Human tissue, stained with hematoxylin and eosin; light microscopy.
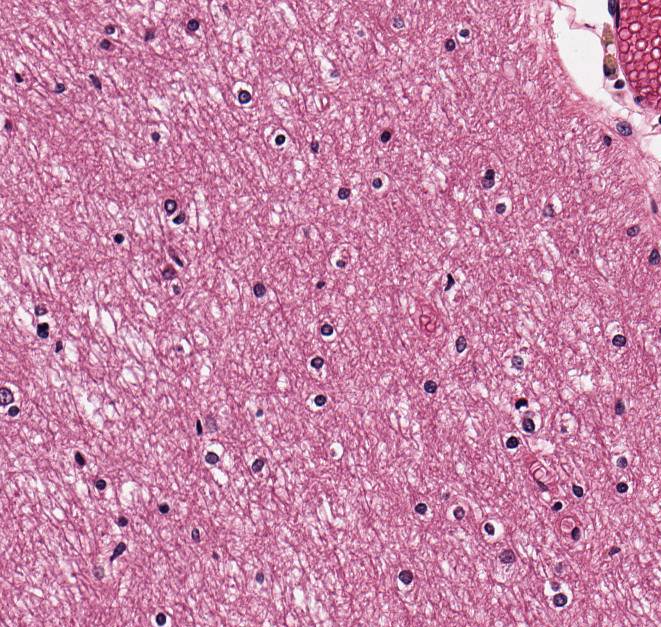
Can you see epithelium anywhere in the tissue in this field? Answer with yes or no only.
No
